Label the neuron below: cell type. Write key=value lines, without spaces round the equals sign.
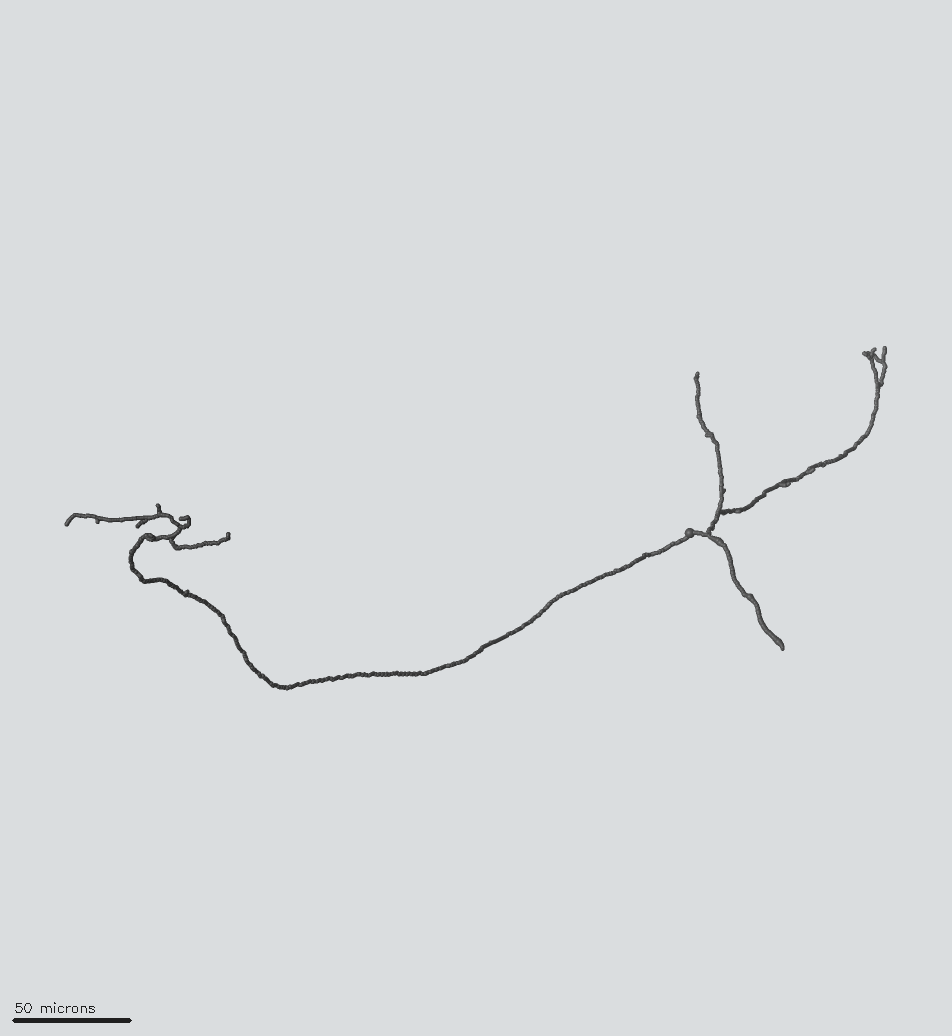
cell_type=SApp10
